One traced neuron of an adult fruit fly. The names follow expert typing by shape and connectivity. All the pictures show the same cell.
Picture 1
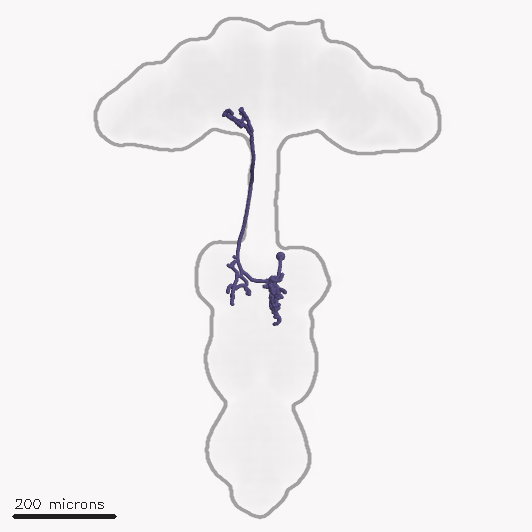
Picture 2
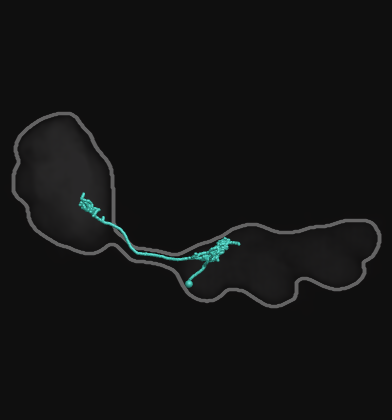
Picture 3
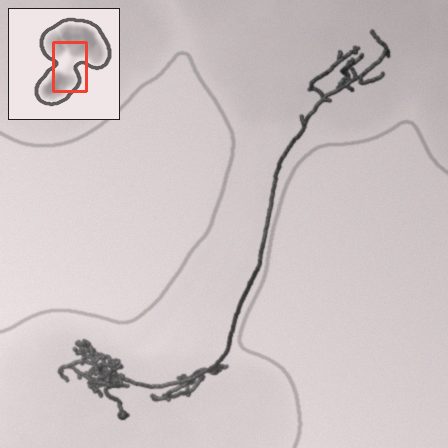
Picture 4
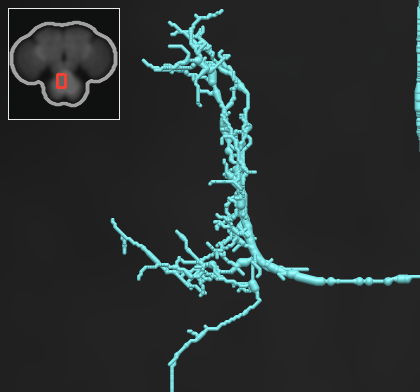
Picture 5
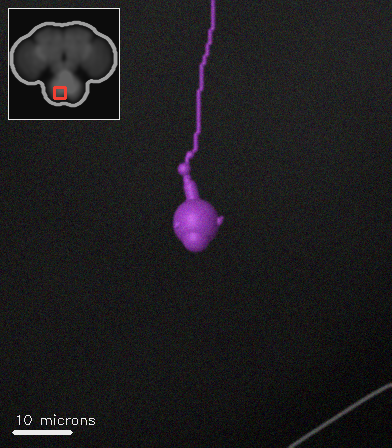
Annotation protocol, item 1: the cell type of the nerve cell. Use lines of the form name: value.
cell type: AN07B052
